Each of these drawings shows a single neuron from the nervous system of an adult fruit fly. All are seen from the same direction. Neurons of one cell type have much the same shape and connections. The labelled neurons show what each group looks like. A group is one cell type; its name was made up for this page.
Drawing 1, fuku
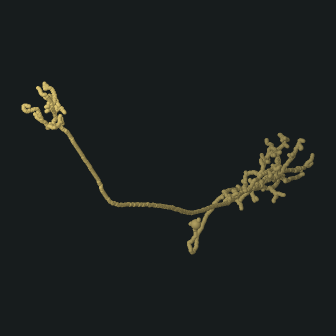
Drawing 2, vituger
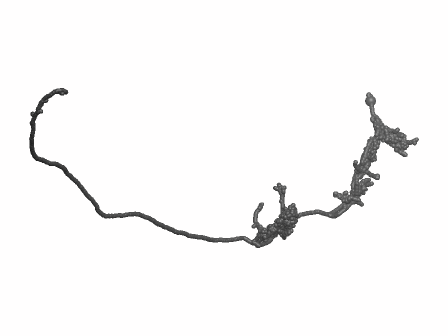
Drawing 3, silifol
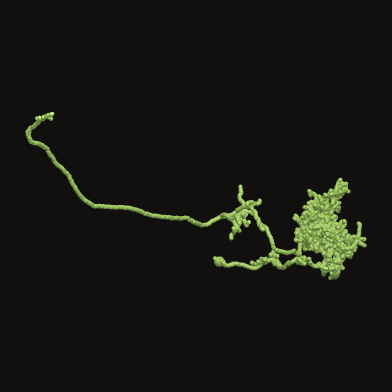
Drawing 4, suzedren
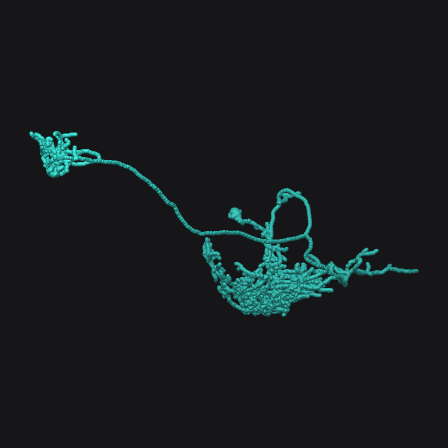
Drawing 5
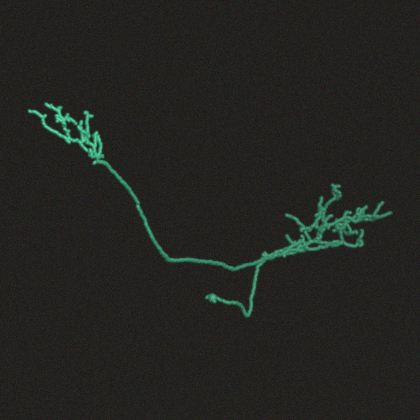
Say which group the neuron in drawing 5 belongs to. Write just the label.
fuku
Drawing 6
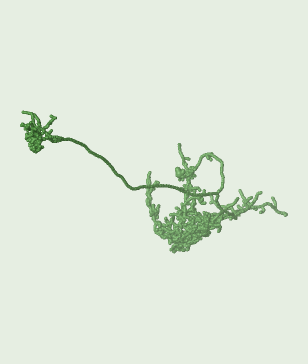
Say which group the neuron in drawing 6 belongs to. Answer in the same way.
suzedren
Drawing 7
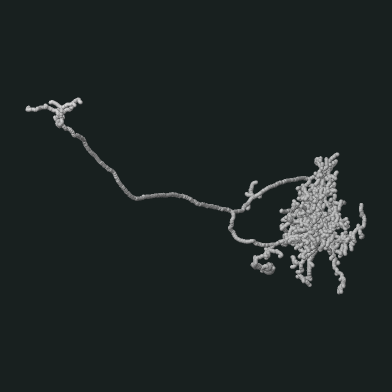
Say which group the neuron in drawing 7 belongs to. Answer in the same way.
silifol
